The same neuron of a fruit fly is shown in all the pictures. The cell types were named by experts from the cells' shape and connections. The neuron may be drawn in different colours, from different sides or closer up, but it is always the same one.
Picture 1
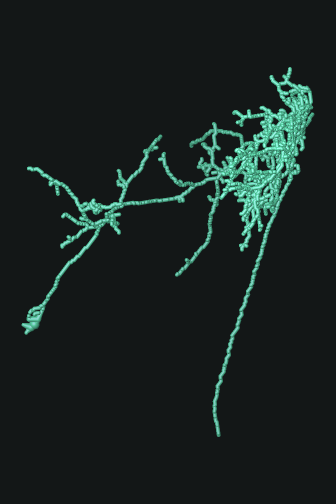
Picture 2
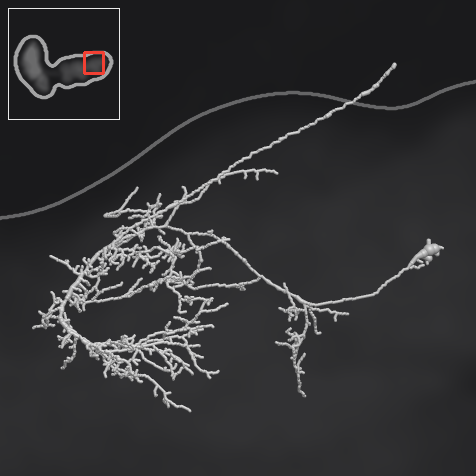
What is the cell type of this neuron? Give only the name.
MNad45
